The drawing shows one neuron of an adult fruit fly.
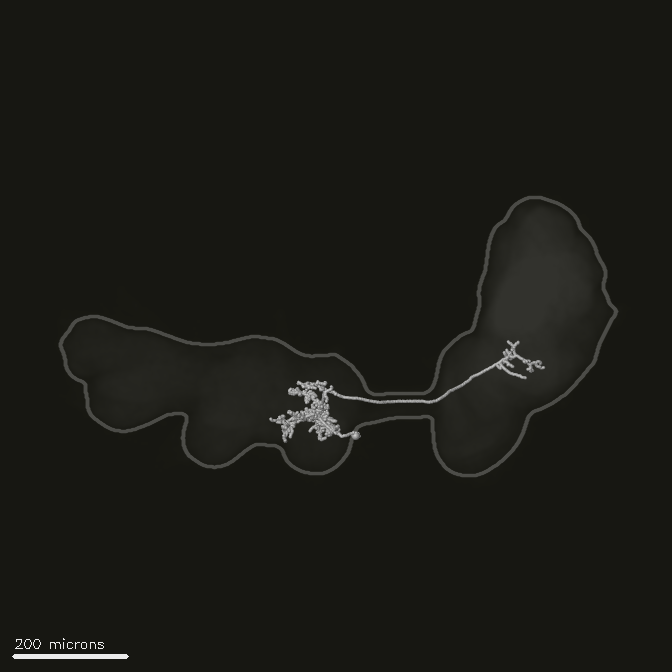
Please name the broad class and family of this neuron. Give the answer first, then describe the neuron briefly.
It is an ascending neuron. Its family is hemilineage 07B. From left to right in the picture it spans about 500 microns. In this view it is more than twice as wide as it is tall.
